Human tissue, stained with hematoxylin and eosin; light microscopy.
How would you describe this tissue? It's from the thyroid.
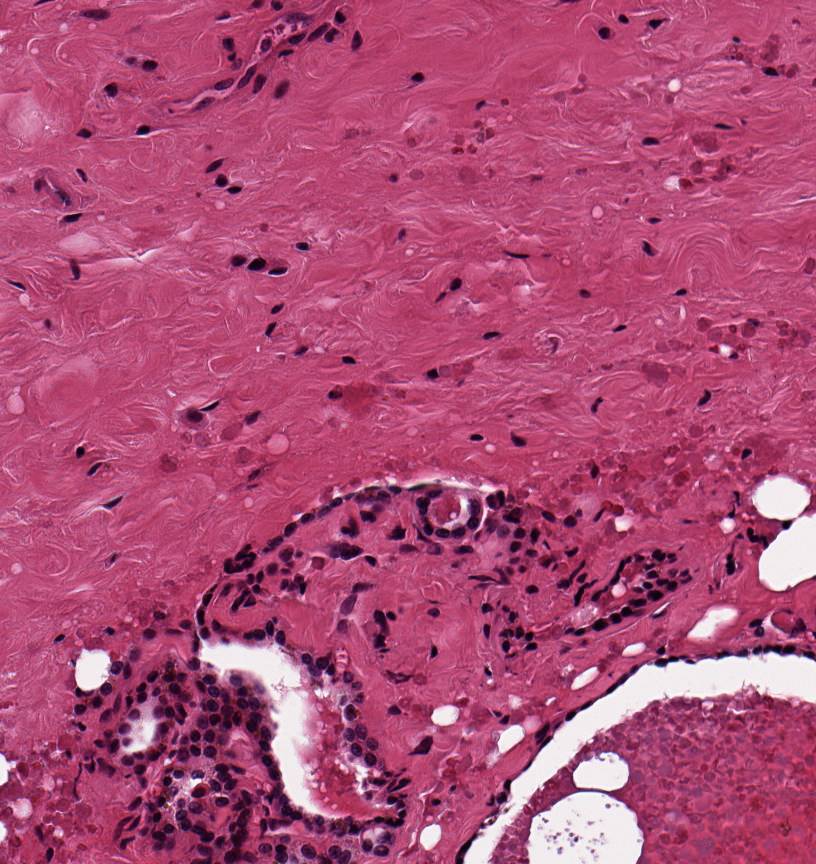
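The upper half of the field is filled by dense fibrous stroma of wavy, deep pink collagen bundles, with sparse, scattered spindle-shaped nuclei. All the epithelial structures lie in the lower part. In the lower centre, a cluster of small tubules sits in a looser, more cellular stroma than the collagen above.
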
